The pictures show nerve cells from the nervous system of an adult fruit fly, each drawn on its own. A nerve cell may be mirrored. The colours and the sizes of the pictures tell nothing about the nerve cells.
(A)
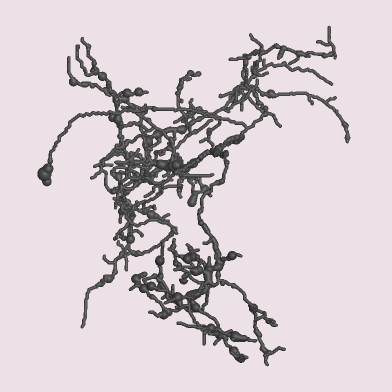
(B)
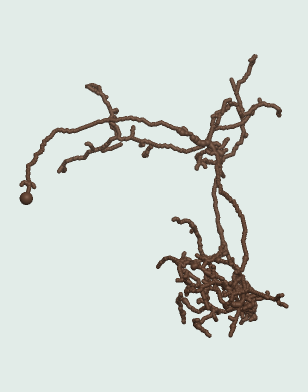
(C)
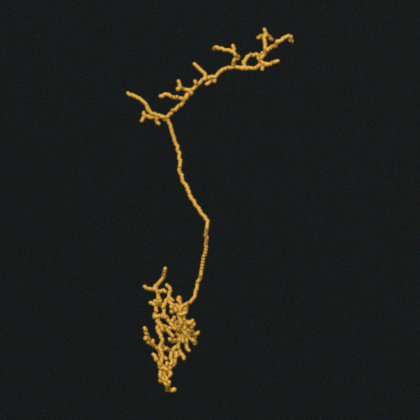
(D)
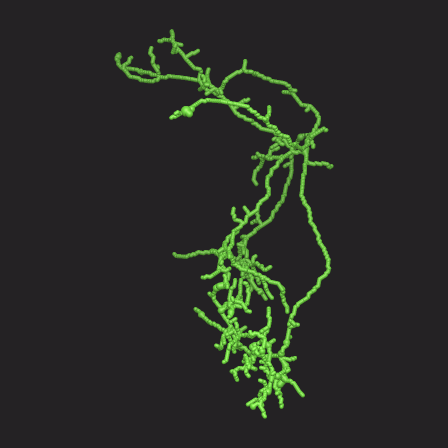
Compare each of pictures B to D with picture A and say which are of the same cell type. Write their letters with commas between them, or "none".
B, D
